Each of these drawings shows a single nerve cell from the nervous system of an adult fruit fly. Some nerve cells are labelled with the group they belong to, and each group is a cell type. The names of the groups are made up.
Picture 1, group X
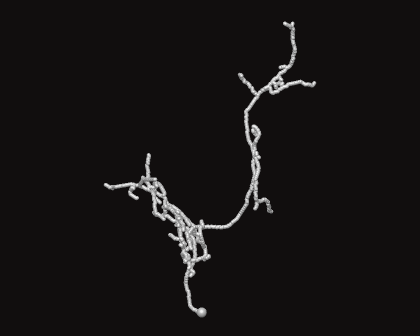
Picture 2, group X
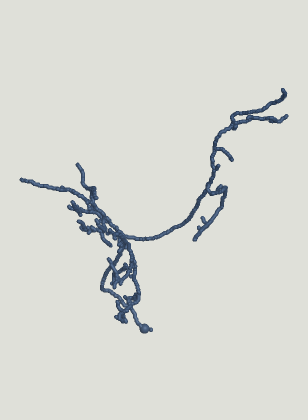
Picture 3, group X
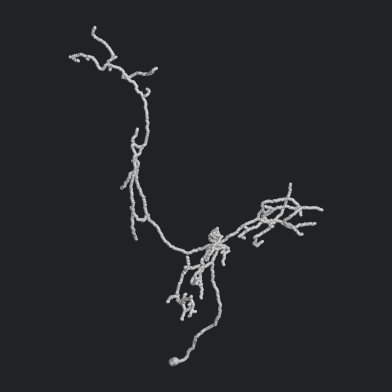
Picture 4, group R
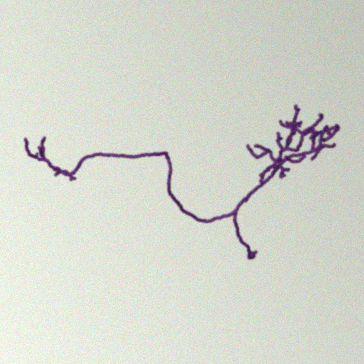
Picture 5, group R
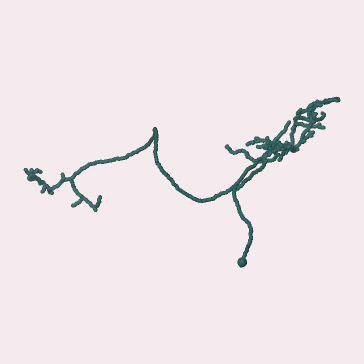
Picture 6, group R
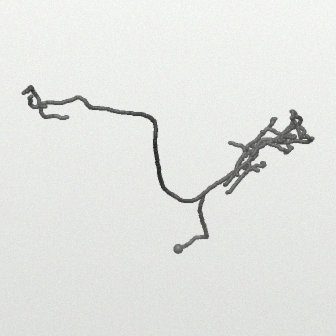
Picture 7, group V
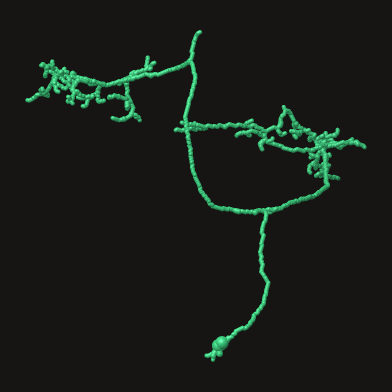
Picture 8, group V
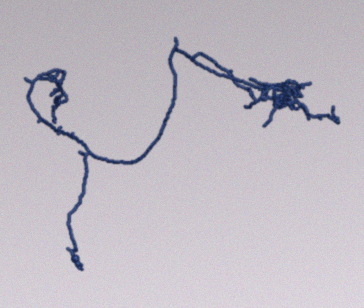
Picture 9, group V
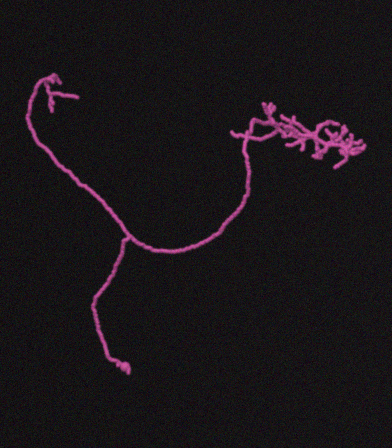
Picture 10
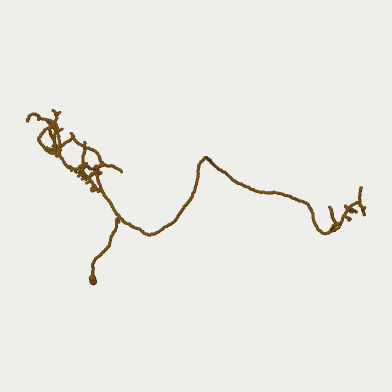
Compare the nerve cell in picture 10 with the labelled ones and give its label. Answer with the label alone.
group R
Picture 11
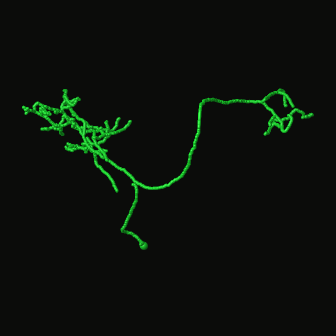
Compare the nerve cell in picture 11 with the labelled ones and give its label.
group R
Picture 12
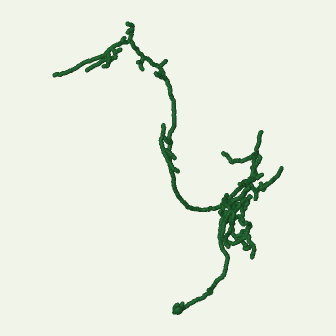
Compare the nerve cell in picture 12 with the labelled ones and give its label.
group X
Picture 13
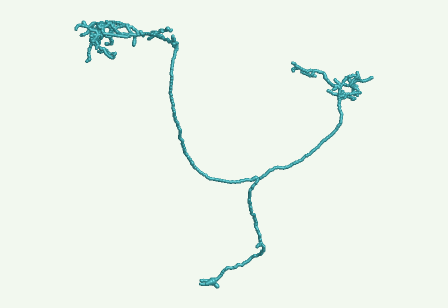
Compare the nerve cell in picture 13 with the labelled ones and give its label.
group V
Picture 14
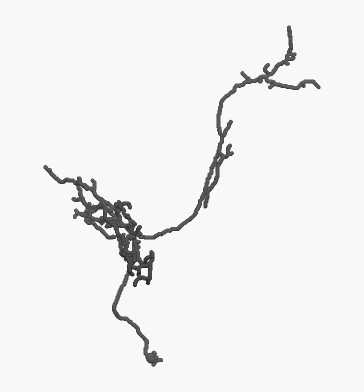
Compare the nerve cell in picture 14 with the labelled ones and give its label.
group X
